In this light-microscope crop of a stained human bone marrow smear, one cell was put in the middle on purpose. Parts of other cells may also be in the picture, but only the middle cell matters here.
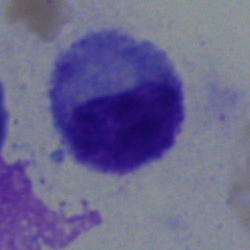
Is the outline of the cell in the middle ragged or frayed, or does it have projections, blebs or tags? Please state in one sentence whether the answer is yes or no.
Yes, the outline of the cell is rough.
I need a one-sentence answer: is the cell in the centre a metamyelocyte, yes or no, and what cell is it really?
Yes, centred in the crop is a metamyelocyte.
